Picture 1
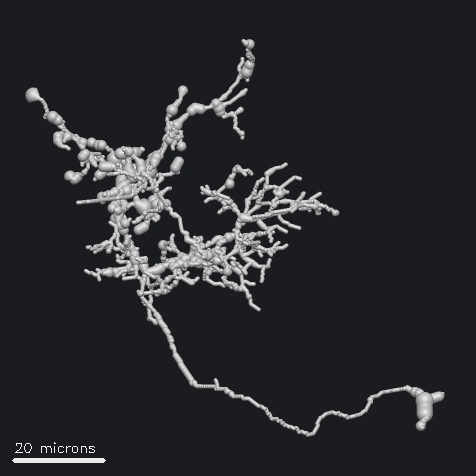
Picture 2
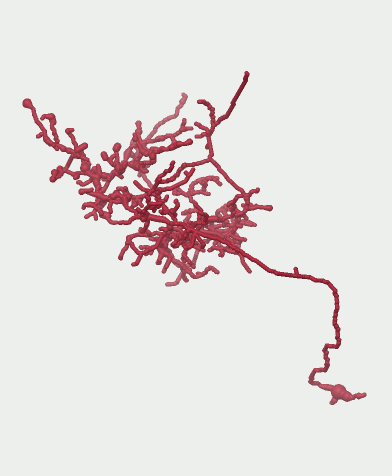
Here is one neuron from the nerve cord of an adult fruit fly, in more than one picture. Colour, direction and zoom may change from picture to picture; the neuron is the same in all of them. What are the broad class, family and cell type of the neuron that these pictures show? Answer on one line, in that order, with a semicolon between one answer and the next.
nerve-cord intrinsic neuron; hemilineage 13B; IN13B035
